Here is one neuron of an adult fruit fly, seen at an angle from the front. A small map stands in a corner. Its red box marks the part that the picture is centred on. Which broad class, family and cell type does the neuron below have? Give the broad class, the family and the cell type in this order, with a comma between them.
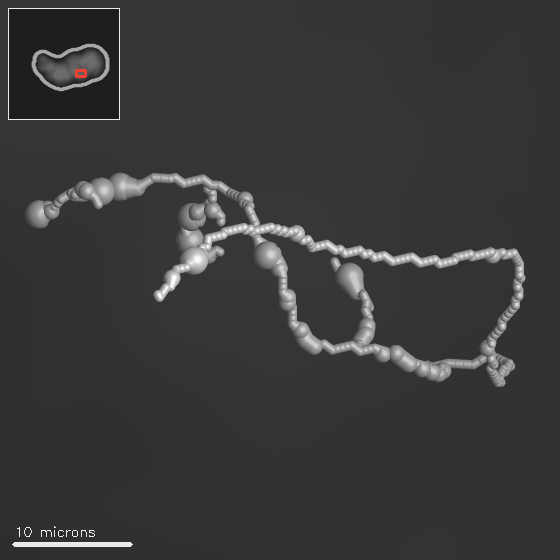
sensory neuron entering the brain, class olfactory, ORN_VL1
